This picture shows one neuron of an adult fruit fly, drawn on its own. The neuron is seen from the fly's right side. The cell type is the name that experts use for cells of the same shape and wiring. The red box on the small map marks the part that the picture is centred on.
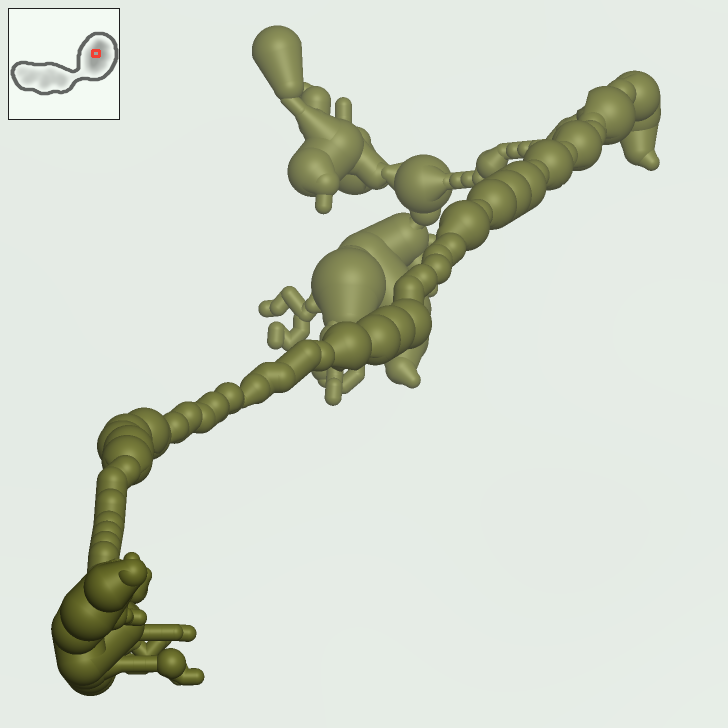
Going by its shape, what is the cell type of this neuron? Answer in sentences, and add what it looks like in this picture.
The cell type is L3. Its broad class is optic-lobe intrinsic neuron. The drawing shows no cell body. As drawn here it is about as wide as it is tall.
